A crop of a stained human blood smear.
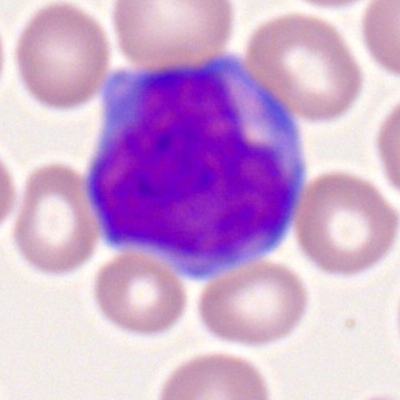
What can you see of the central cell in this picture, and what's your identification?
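Notice the outline first: it is angular, with several fairly straight edges meeting at corners. The nucleus is a single unlobed mass that fills most of the cell, and you won't find any granules in the cytoplasm. The image is slightly blurred, so the chromatin clumps have soft-looking edges. This cell is a myeloblast.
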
